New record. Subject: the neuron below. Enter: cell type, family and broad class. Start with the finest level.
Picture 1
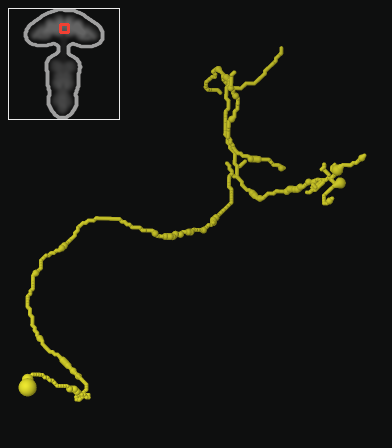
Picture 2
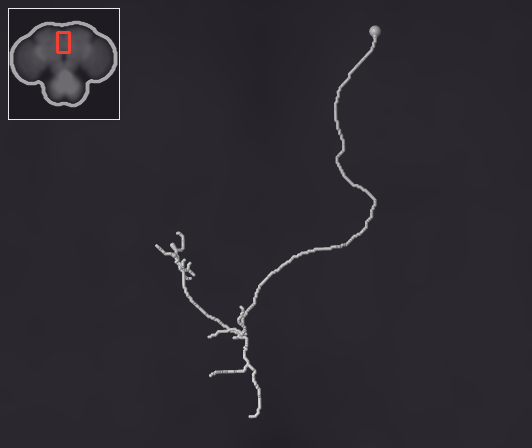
PFNp_d; class CX; central-brain intrinsic neuron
